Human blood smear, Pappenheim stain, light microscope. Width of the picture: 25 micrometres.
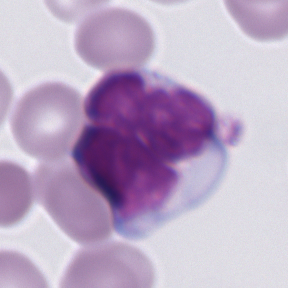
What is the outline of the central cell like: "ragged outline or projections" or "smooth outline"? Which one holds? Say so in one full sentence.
What bounds the cell is a rough outline.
